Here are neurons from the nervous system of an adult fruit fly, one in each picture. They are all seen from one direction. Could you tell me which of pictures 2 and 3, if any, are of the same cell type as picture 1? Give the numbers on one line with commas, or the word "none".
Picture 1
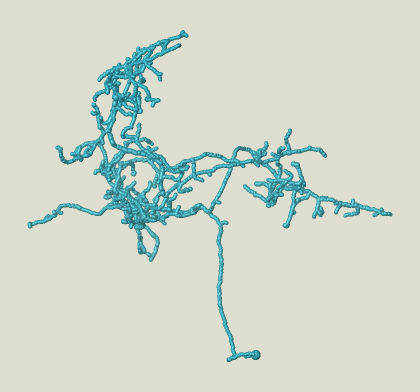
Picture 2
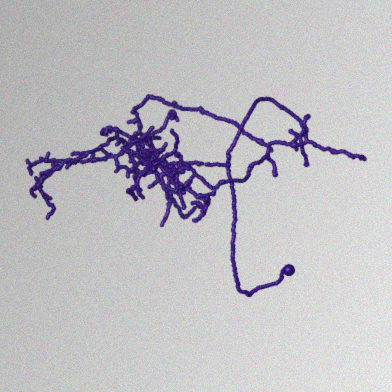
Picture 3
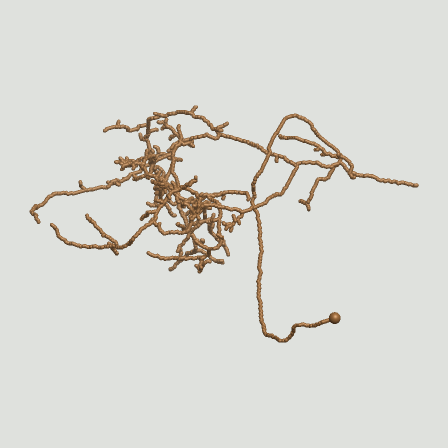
none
